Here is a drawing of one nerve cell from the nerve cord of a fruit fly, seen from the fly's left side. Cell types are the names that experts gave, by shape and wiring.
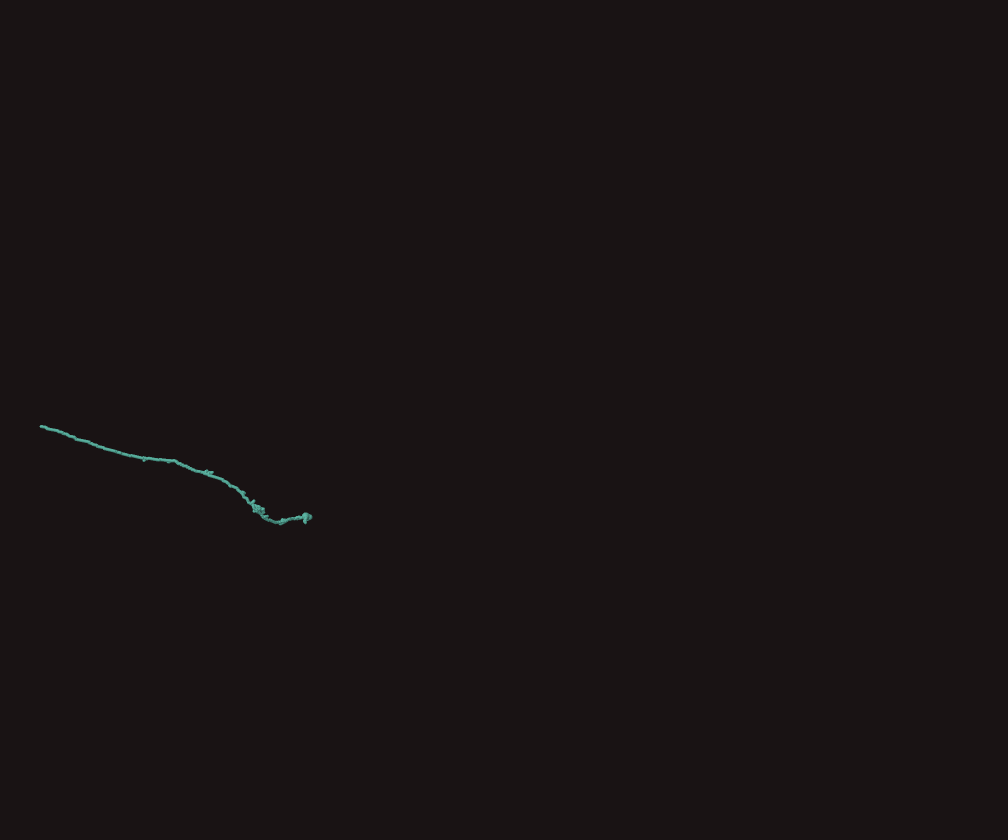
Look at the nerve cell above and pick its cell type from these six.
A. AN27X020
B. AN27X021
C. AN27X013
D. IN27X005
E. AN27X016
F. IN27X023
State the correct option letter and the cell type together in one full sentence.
Listed as option A, the cell type AN27X020 is that of the nerve cell.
